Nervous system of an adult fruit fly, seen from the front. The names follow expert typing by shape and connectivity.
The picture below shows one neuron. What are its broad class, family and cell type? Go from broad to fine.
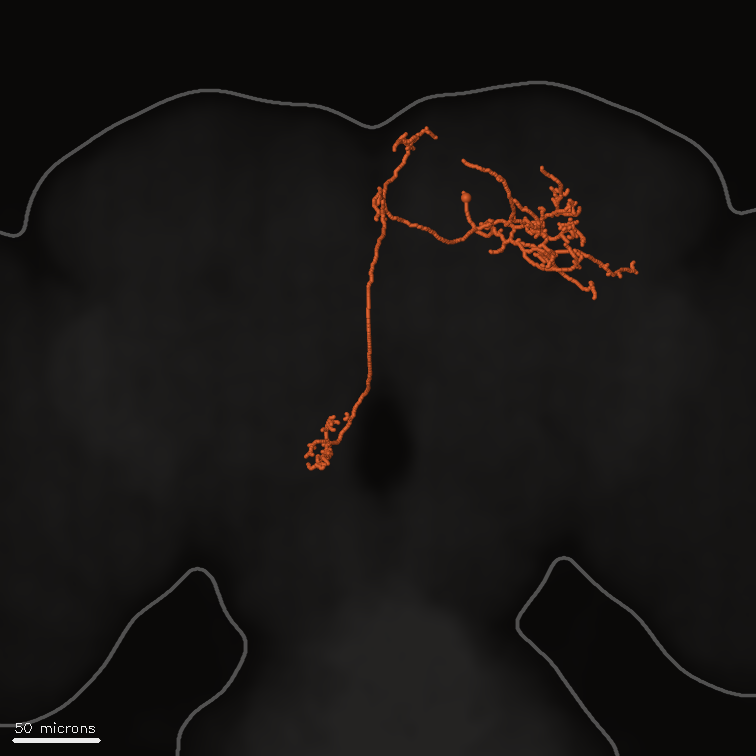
central-brain intrinsic neuron; hemilineage SMPpv1; SCL002m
